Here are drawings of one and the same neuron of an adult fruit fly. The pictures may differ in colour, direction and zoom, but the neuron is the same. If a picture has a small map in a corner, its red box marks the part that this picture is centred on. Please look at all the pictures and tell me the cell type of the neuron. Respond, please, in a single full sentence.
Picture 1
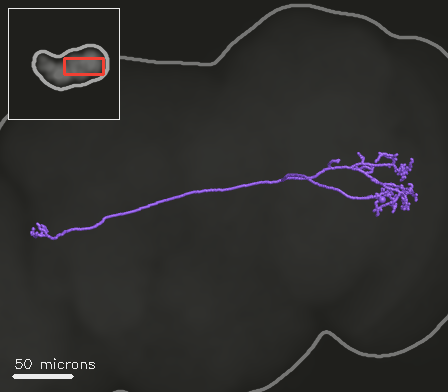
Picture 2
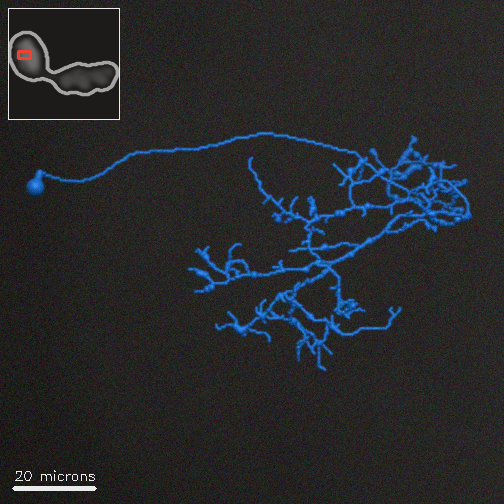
By cell type, this neuron is classified as CB3297.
